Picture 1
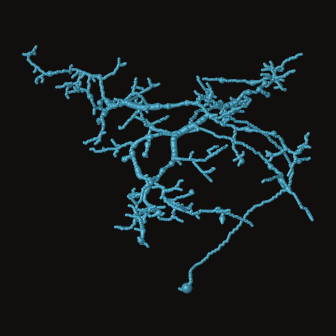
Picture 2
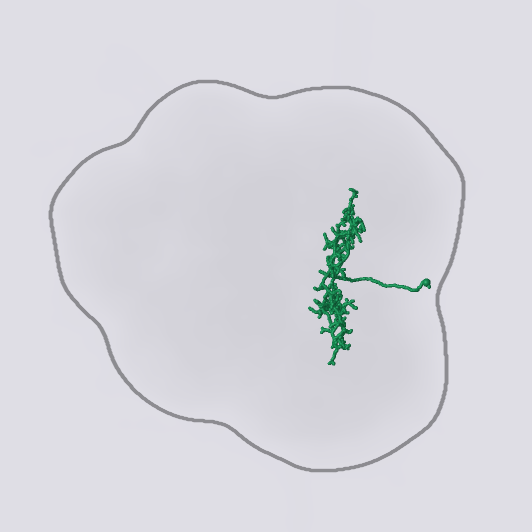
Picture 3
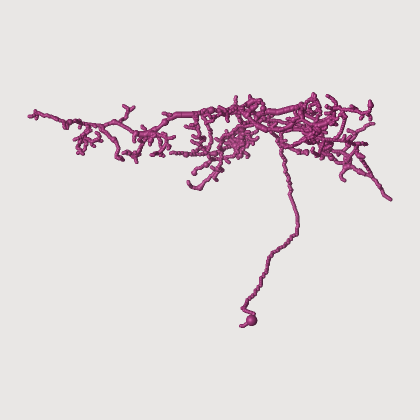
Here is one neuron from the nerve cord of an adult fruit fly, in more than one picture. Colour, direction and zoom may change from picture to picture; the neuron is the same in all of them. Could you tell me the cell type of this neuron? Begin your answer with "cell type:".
cell type: IN00A063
